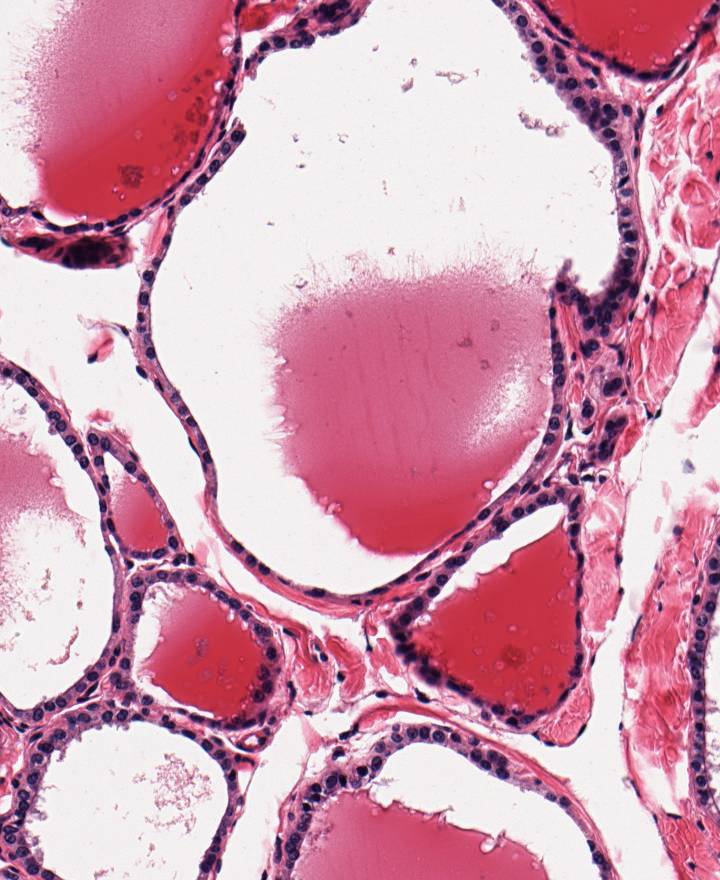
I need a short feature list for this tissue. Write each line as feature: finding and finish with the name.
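Follicles: closed and rounded, varying in size, the largest in the centre
Lining: a single layer of flattened to low cuboidal epithelial cells
Nuclei: small, round, dark-staining
Lumens: most holding homogeneous pink colloid
Name: thyroid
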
